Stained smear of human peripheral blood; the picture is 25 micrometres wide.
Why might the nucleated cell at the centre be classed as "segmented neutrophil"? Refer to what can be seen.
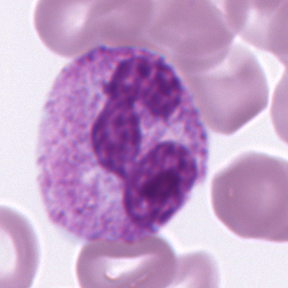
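Checking the picture against segmented neutrophil, item by item:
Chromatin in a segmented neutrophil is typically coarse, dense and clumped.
The chromatin here is dark purple and coarsely clumped, which goes with that.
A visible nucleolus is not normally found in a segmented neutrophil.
No nucleoli are visible in this nucleus, which goes with it as well. Further points seen are a smooth, oval cell outline and cytoplasm filled with fine pinkish-violet granules. Nothing in the picture runs against the name.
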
